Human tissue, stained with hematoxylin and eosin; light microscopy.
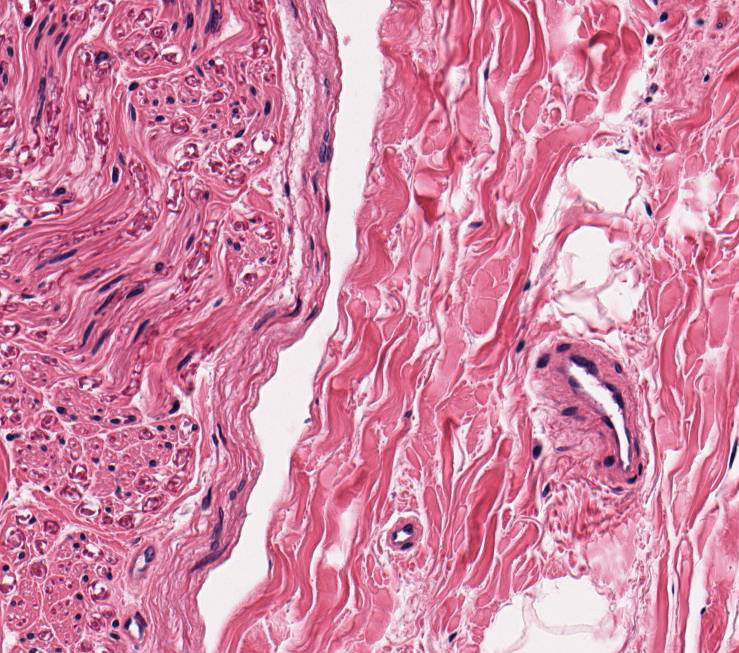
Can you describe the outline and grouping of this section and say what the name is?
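A narrow white cleft runs vertically through the field, with compact tissue to its left and looser wavy collagen to its right. The left tissue holds clusters of small round profiles, each a pale ring around a central pink dot. Obliquely running wavy pink fibres with elongated dark nuclei separate these clusters. The section is tibial nerve.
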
